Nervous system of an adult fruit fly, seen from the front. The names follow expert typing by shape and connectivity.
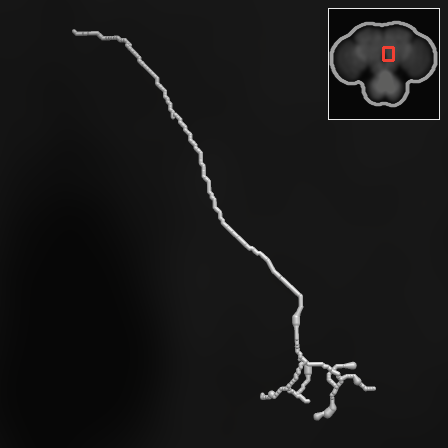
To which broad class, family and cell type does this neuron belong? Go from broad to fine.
sensory neuron entering the brain; class olfactory; ORN_VA3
